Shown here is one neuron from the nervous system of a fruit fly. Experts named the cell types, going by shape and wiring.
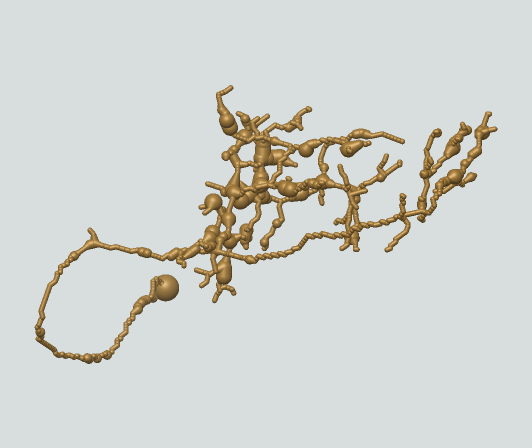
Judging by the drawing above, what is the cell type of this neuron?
Mi10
